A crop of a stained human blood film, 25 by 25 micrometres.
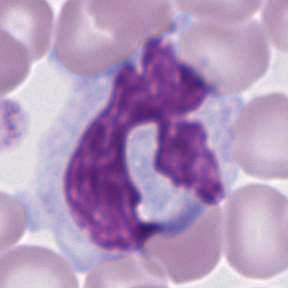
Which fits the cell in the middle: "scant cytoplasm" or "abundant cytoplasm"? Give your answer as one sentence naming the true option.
It is abundant cytoplasm that surrounds the nucleus of this cell.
